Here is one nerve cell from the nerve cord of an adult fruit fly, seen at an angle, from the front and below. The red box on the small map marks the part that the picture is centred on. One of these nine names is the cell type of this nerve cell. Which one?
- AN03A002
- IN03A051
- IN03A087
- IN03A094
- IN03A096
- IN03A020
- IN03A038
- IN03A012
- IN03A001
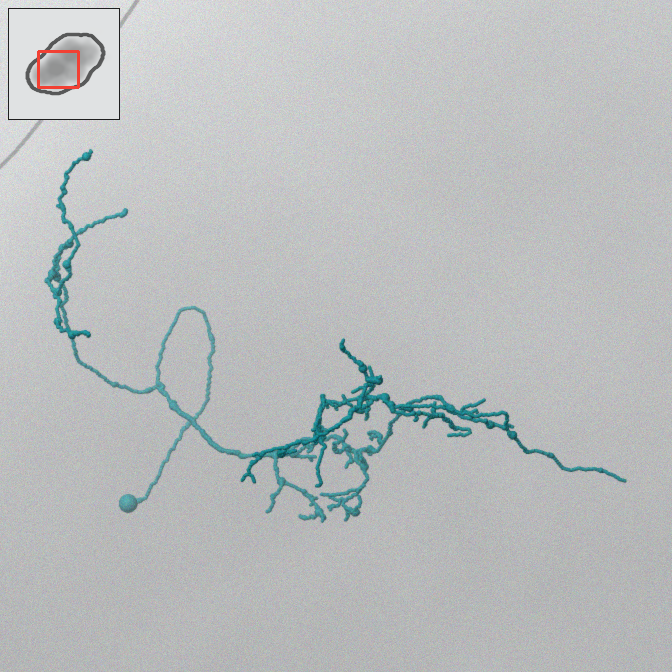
IN03A096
